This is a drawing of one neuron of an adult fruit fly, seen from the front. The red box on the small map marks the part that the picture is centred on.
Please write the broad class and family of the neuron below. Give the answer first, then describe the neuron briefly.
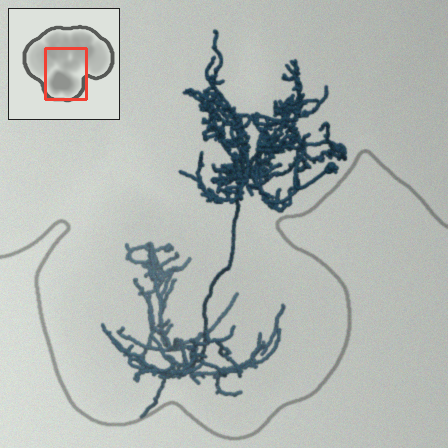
Its broad class is descending neuron. The family is hemilineage MD3. The picture shows dozens of branch ends. In this view it is taller than it is wide.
